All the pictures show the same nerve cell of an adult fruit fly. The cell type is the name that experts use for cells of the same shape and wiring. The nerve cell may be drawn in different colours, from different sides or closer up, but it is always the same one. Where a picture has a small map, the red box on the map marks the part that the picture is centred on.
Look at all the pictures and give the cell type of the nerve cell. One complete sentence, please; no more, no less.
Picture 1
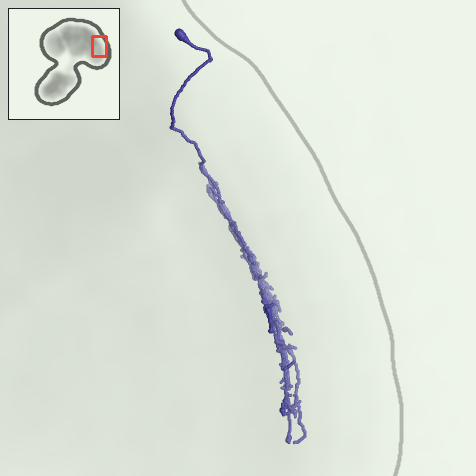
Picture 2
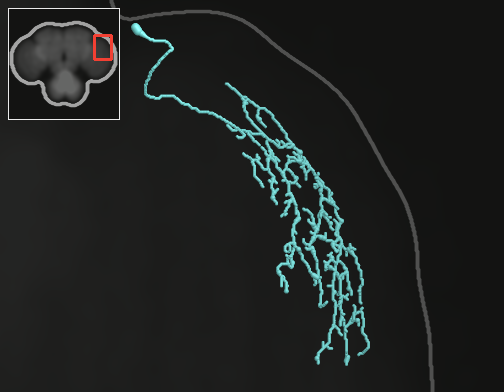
So far as cell type goes, this nerve cell is Cm22.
